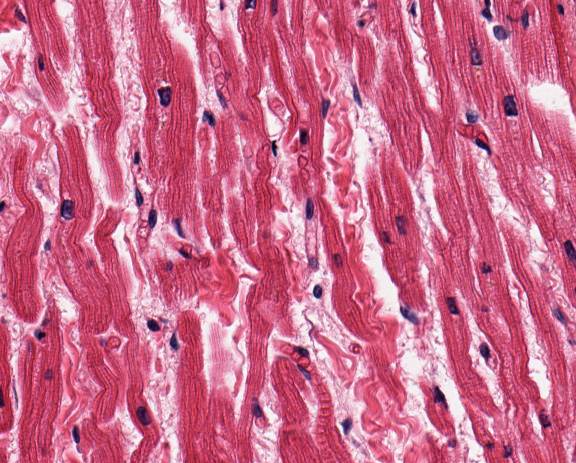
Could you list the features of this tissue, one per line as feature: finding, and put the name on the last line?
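Arrangement: long parallel fibres filling the field edge to edge, cut lengthwise, running roughly top to bottom
Striations: fine, crossing the fibre width
Nuclei: single, dark, oval, central rather than at fibre edges
Cytoplasm: deep pink-red with eosin
Name: atrial appendage of the heart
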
